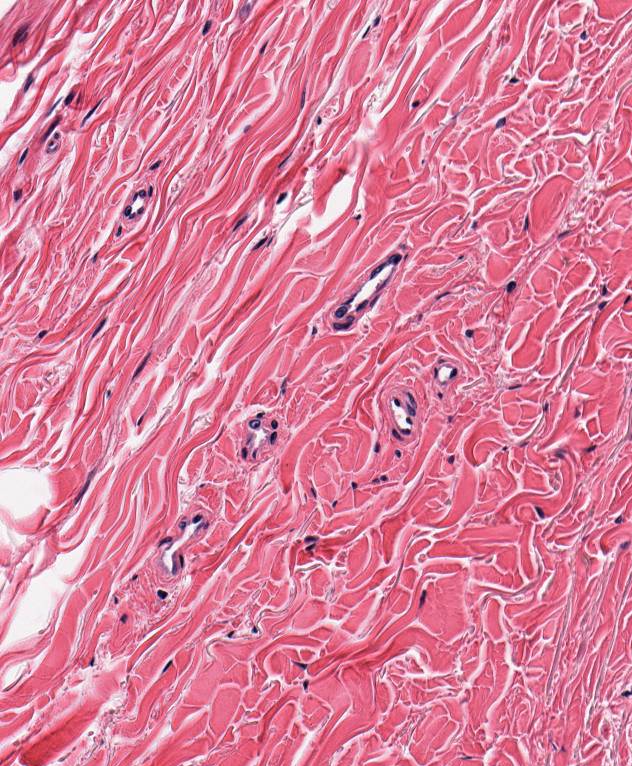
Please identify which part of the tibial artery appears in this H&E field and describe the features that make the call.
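Tunica adventitia. Thick pink collagen bundles fill the whole field, with no epithelium. Small, dark, mostly elongated fibroblast nuclei lie sparsely between them.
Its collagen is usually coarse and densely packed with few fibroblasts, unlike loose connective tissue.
Several small thin-walled vessels lined by flat endothelial nuclei sit mid-field.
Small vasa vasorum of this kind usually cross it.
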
